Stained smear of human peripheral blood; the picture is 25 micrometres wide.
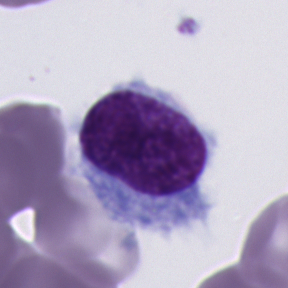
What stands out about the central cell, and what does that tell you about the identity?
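Start at the border: see how ragged it is, with fine hair-like projections? Now look at the nucleus; its outline is smooth, with no indentation and no lobes. In the cytoplasm there are no distinct coloured granules, and no vacuoles either. This is a hairy cell.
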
